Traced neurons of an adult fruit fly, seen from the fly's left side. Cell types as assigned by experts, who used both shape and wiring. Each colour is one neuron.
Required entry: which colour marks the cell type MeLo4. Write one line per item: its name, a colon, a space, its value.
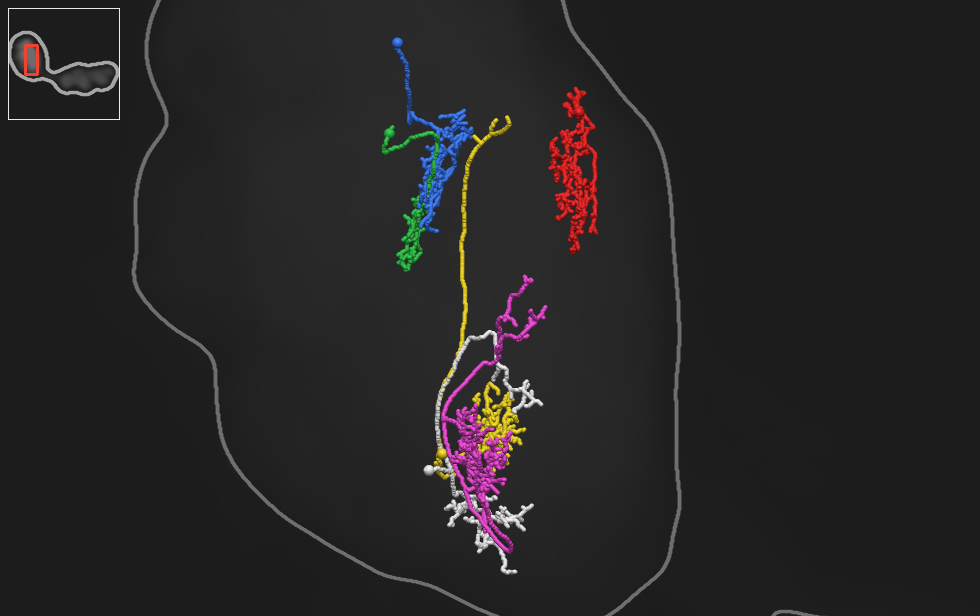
colour: magenta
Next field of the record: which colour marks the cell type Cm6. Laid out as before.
colour: blue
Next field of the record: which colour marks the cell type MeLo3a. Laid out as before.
colour: white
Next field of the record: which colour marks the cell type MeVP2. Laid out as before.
colour: yellow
